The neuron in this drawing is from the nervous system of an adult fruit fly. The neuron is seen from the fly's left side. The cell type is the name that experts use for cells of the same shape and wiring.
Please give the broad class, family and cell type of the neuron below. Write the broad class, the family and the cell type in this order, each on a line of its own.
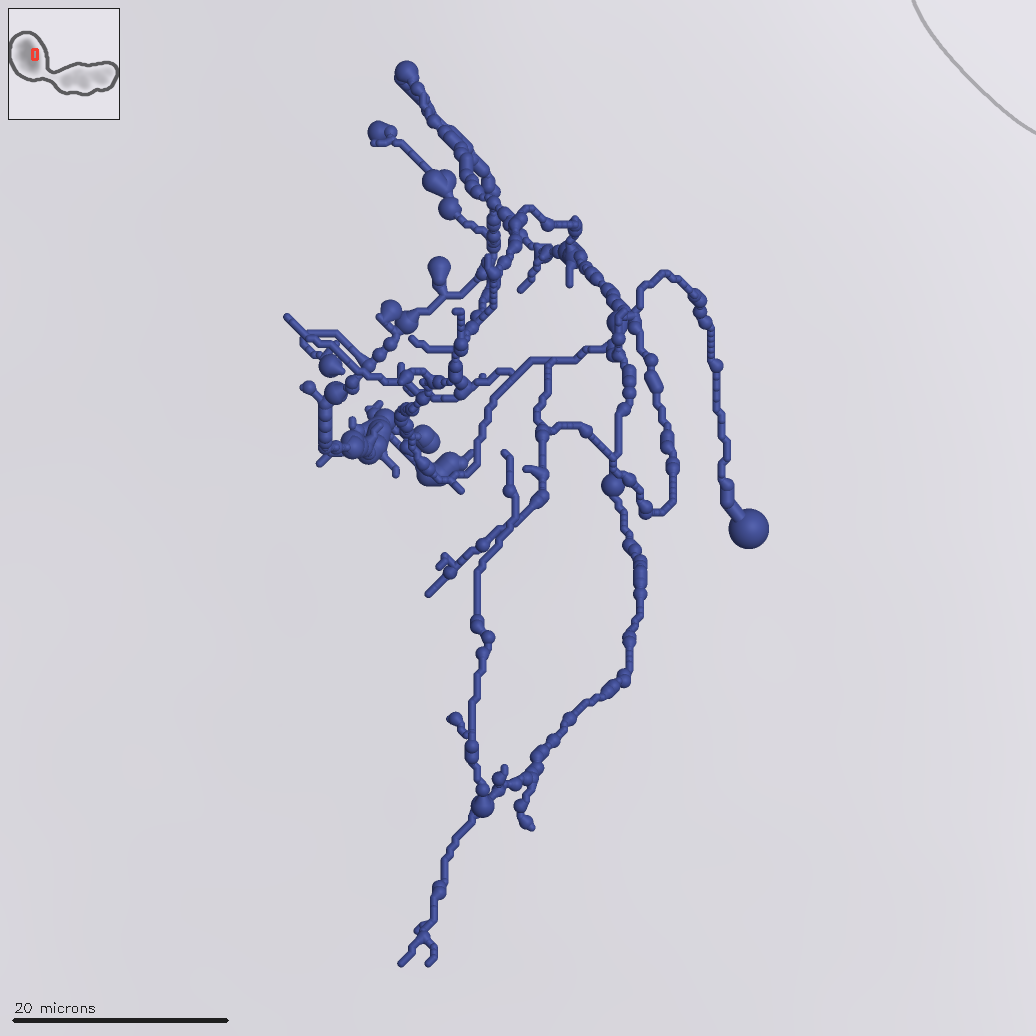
central-brain intrinsic neuron
hemilineage DM6_posterior
CB1641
